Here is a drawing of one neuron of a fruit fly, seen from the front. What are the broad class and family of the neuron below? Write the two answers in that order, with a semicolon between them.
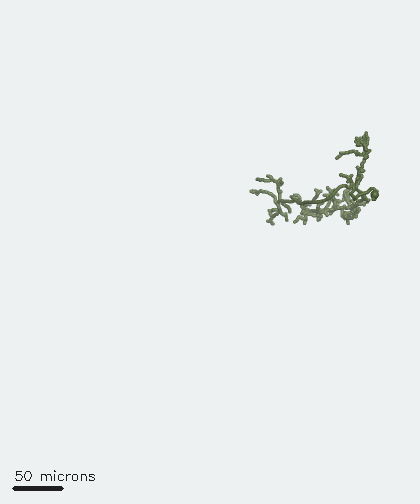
central-brain intrinsic neuron; hemilineage SLPa&l1_anterior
